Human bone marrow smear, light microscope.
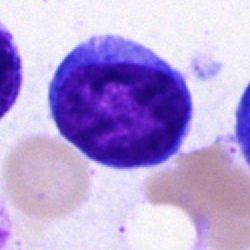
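Blast: in the central cell, the nucleus fills most of the space and leaves only a narrow rim of cytoplasm. That rim is deep blue, and I notice it is widest along the top. The chromatin is dark purple, with uneven lighter and darker patches.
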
